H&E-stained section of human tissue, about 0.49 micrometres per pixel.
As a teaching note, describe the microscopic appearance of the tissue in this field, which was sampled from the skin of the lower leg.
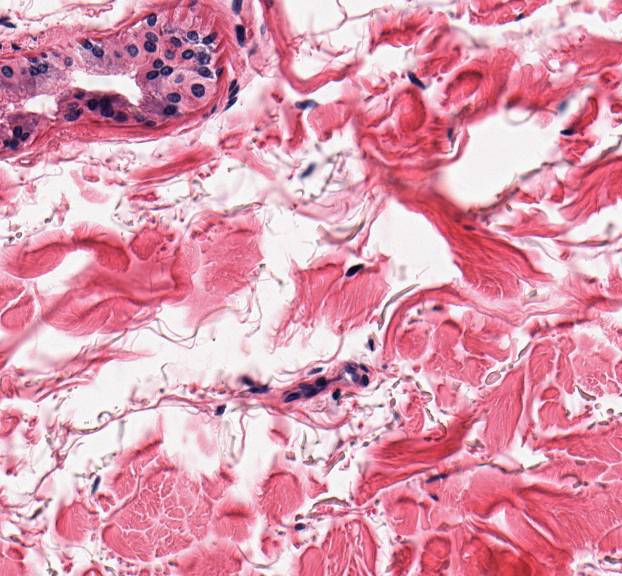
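In the top-left corner, a small duct with an open white lumen is lined by cuboidal cells with round dark nuclei and purplish-pink cytoplasm. Pink fibre bundles are cut in various planes, some lengthwise and some across. Within these bundles, nuclei are sparse.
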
